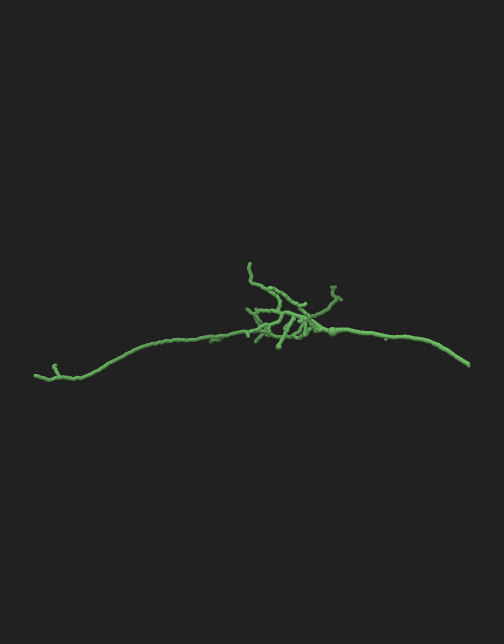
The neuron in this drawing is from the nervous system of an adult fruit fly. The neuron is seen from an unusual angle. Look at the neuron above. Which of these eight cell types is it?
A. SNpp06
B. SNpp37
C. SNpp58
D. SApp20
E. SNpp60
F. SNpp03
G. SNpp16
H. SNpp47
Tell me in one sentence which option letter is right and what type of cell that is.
Within the options, A, SNpp06, is the neuron's cell type.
